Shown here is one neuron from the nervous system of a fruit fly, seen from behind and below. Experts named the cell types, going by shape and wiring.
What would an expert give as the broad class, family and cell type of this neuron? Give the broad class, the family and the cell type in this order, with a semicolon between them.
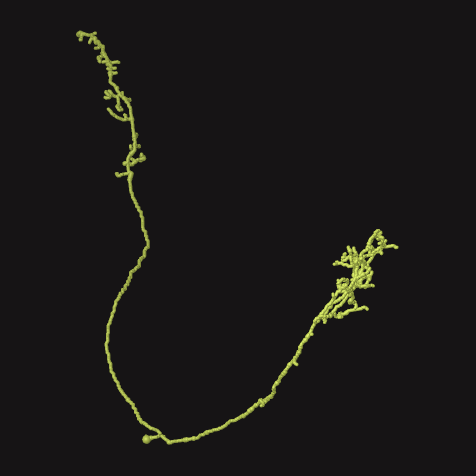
visual projection neuron; MeVP; MeVP10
